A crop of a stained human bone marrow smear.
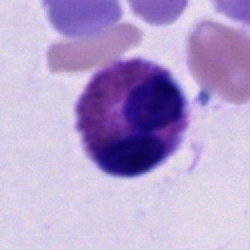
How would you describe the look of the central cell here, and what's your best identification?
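You'll see the nucleus as two separate dark lobes here, one at the upper right of the cell and the other along its lower edge. The chromatin's dense and dark purple, and coarse purple granules fill the cytoplasm. So, an eosinophil.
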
